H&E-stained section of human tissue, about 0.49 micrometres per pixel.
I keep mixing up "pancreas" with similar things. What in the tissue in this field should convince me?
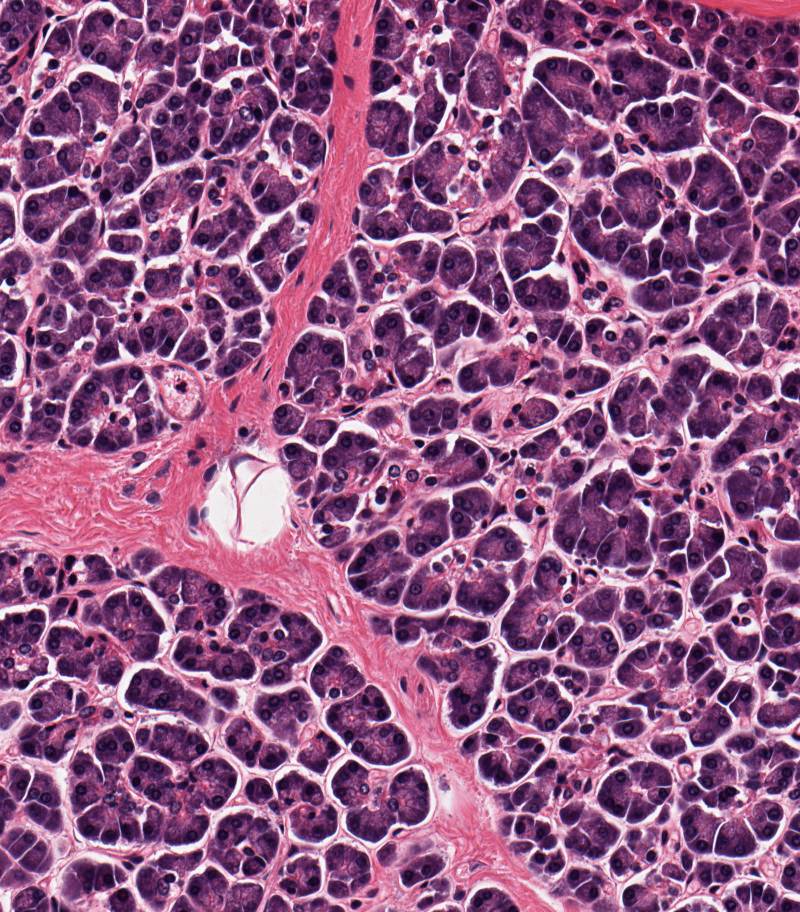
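Nearly the whole field is filled with small rounded glandular units packed closely together, which goes with the pancreas.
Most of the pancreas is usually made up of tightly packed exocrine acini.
The deeply purple-staining cytoplasm of the glandular cells also fits.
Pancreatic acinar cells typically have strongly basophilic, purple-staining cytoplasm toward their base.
The round nuclei of these cells sit at the outer edge of each unit, away from its centre. A fibrous band of wavy pink collagen with scattered spindle-shaped nuclei is also present.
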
